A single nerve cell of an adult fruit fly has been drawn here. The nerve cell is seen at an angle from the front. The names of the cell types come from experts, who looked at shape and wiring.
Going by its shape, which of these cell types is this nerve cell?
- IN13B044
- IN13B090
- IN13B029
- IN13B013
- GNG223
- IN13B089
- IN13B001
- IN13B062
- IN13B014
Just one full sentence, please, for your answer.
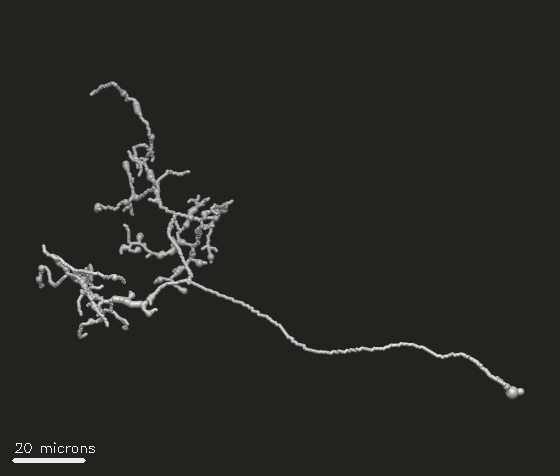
This nerve cell is assigned to the cell type IN13B090.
